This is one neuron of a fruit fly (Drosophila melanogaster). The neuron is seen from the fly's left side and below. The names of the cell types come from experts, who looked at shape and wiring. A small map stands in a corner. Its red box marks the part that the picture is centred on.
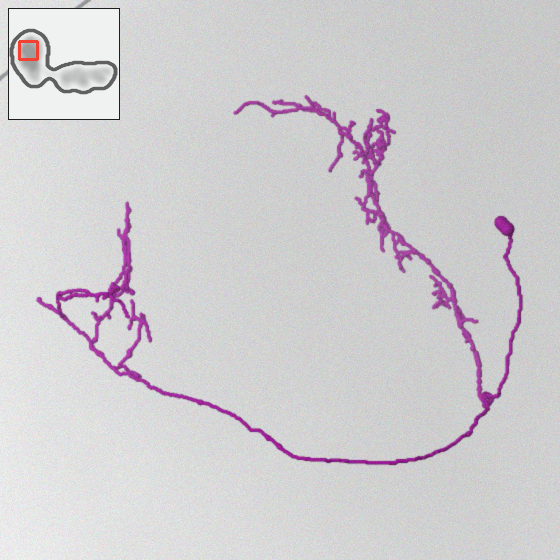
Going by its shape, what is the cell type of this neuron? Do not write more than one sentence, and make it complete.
The cell type held by this neuron is LAL148.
